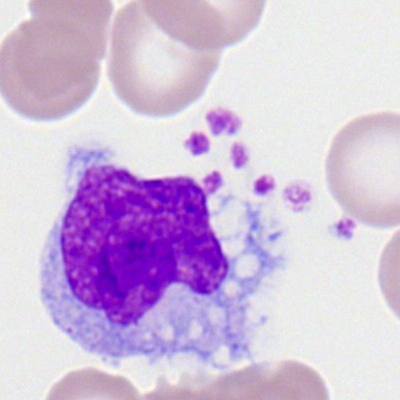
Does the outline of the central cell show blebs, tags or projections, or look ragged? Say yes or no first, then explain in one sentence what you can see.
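Yes. The upper left edge of the cell has a frayed, wispy margin.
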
